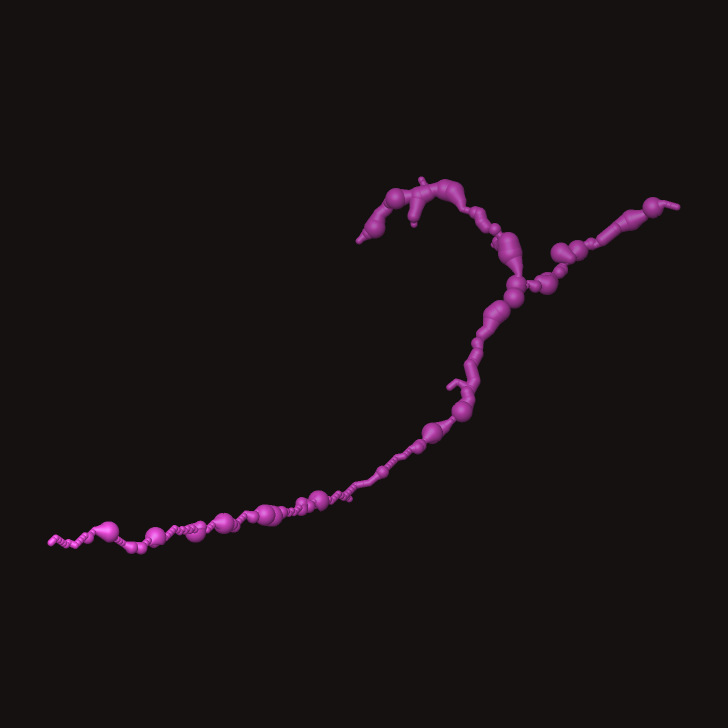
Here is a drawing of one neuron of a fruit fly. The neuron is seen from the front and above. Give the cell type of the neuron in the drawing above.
JO-EV1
